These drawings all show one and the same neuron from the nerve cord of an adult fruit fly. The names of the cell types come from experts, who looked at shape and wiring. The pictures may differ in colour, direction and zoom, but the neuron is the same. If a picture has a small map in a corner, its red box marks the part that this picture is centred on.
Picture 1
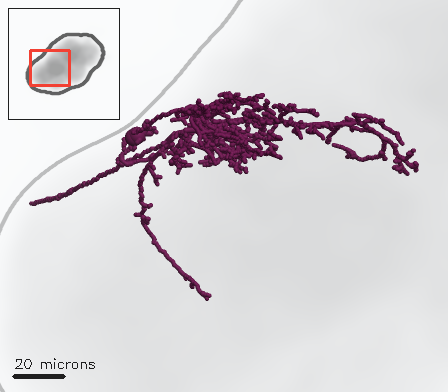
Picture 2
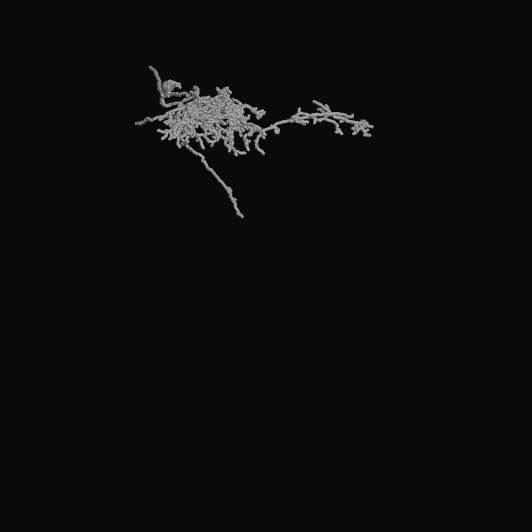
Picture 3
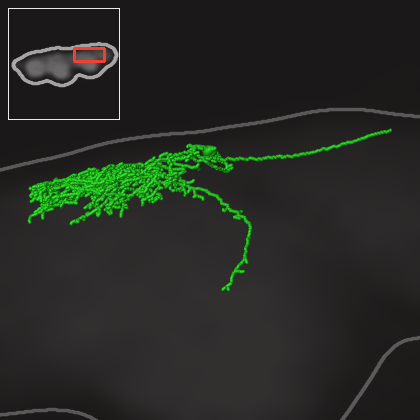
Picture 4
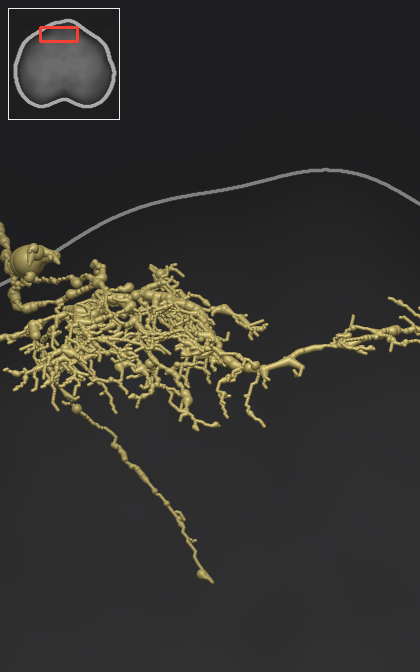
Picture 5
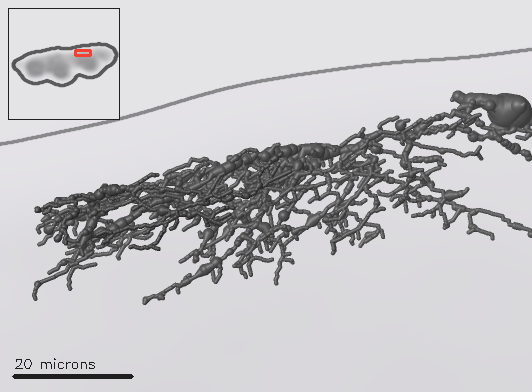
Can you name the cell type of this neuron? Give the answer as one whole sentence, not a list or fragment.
Among cell types, the one for this neuron is MNad30.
